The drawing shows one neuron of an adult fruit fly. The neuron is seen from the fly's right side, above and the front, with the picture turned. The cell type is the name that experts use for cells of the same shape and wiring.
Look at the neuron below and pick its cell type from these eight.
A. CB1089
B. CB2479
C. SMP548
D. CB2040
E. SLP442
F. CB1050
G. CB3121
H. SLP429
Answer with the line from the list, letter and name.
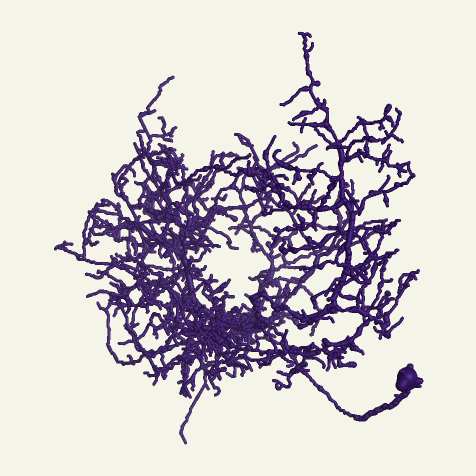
C. SMP548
